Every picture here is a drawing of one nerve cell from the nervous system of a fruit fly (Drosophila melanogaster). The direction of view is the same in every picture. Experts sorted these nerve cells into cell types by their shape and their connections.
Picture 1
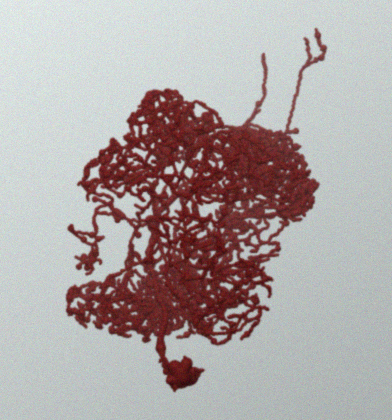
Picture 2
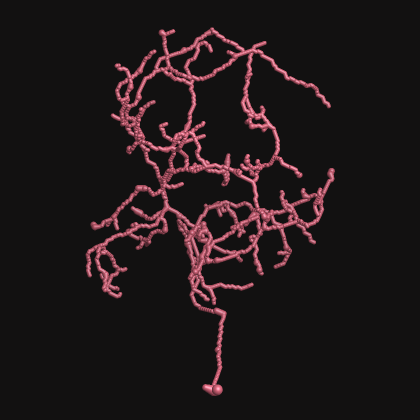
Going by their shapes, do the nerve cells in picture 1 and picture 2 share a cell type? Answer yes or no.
no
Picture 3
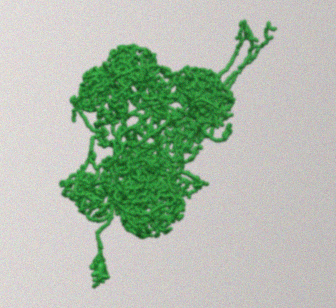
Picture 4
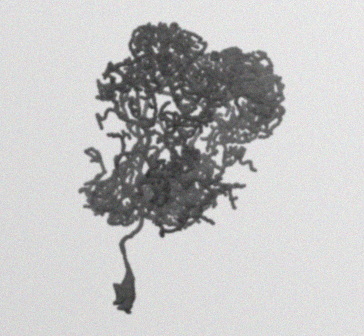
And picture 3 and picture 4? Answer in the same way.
yes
